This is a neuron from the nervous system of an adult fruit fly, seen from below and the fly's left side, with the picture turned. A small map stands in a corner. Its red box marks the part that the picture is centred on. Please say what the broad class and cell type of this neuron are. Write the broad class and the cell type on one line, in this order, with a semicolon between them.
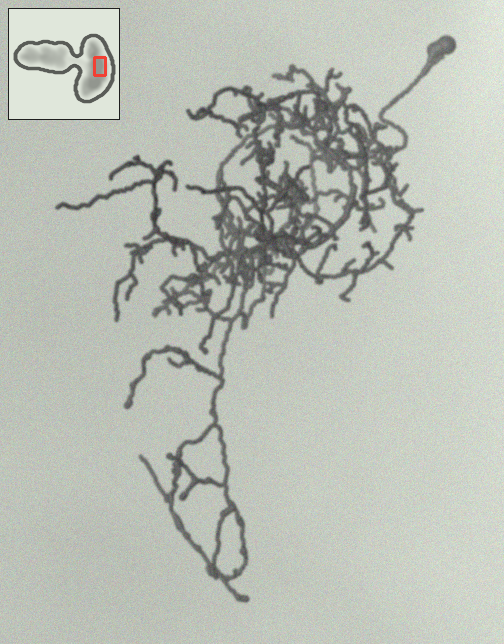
central-brain intrinsic neuron; GNG187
